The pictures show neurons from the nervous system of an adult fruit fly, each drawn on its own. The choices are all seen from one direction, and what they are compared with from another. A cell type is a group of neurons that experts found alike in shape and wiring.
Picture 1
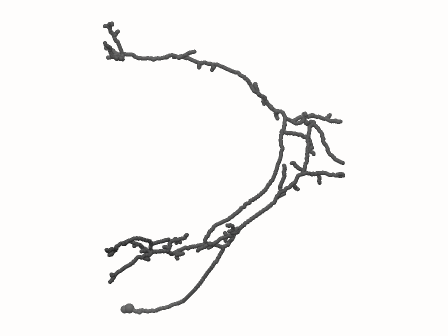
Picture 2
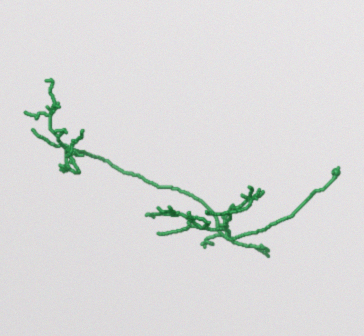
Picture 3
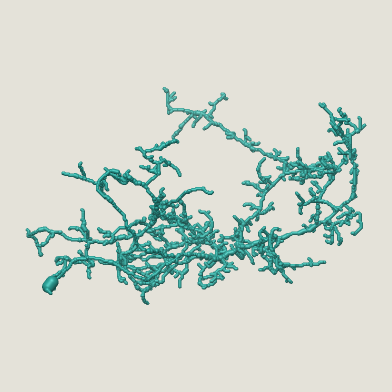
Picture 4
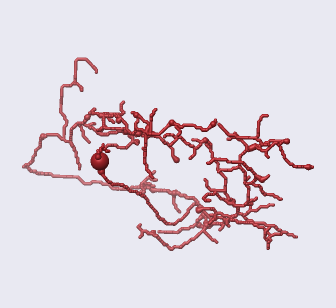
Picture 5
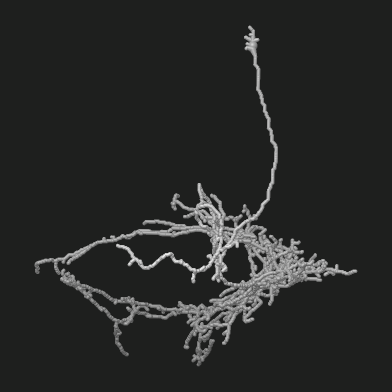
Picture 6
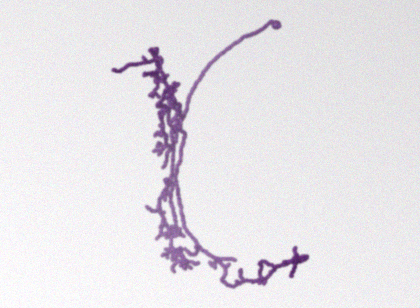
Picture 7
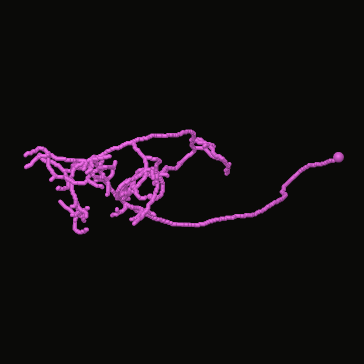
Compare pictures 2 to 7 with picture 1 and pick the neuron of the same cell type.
6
